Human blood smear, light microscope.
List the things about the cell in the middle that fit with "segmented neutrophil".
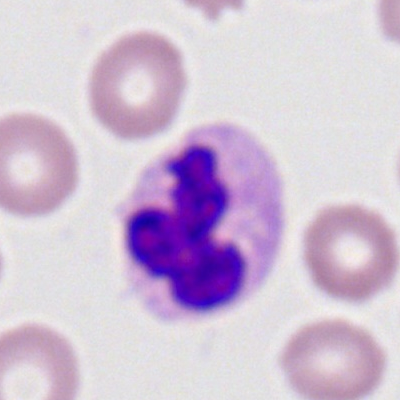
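Matching a segmented neutrophil: the nucleus is divided into several lobes that stay joined together.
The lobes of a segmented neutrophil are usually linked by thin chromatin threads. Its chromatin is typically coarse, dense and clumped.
Here the chromatin is dark purple and densely clumped, which fits.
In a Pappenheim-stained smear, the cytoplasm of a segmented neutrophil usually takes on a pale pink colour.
A fair rim of pale pinkish-lilac cytoplasm surrounds the nucleus; its pink tone fits. Nucleus sits toward the left, leaving more cytoplasm on the right.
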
